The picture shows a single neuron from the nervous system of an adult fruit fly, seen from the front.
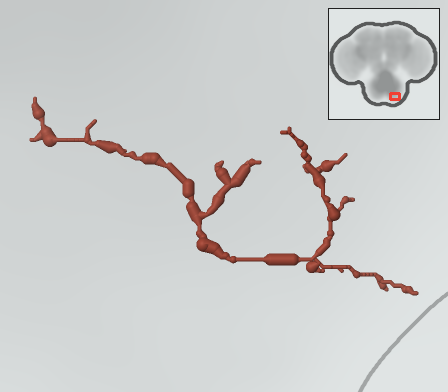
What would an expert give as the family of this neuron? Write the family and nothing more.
class mechanosensory proprioceptive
